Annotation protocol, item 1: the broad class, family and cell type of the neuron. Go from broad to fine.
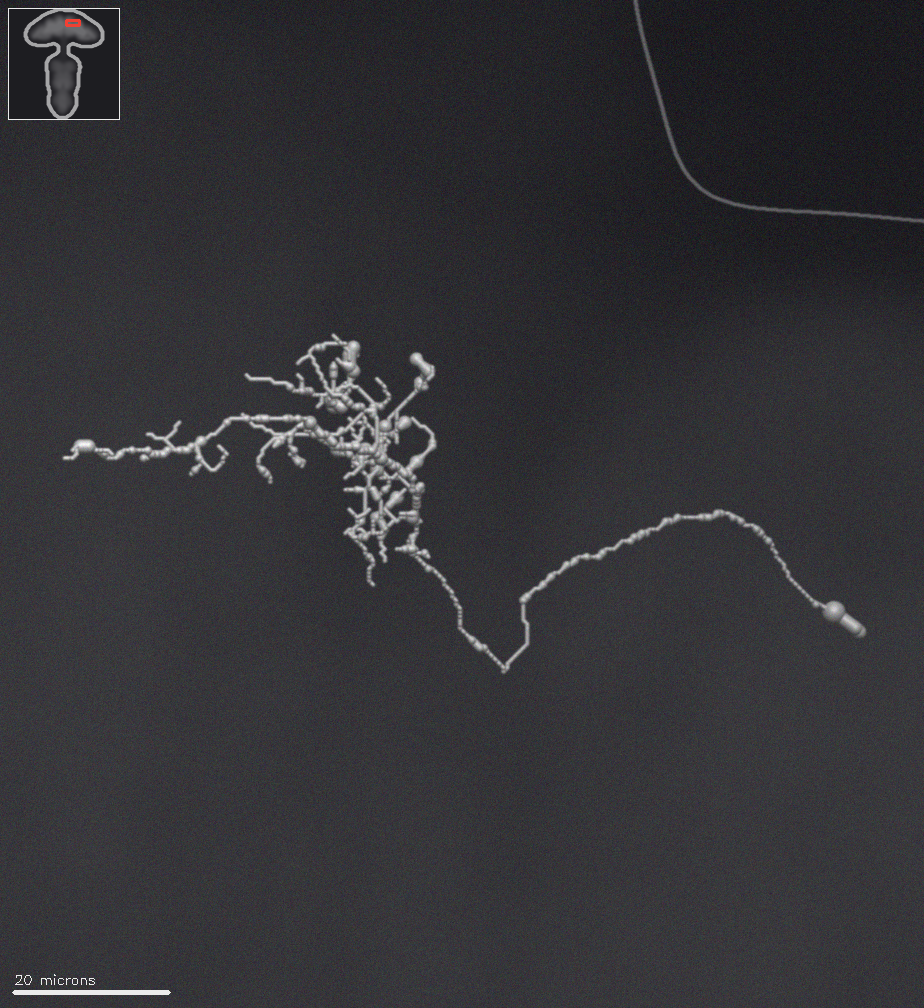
central-brain intrinsic neuron; hemilineage LALa1_anterior; CB2066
